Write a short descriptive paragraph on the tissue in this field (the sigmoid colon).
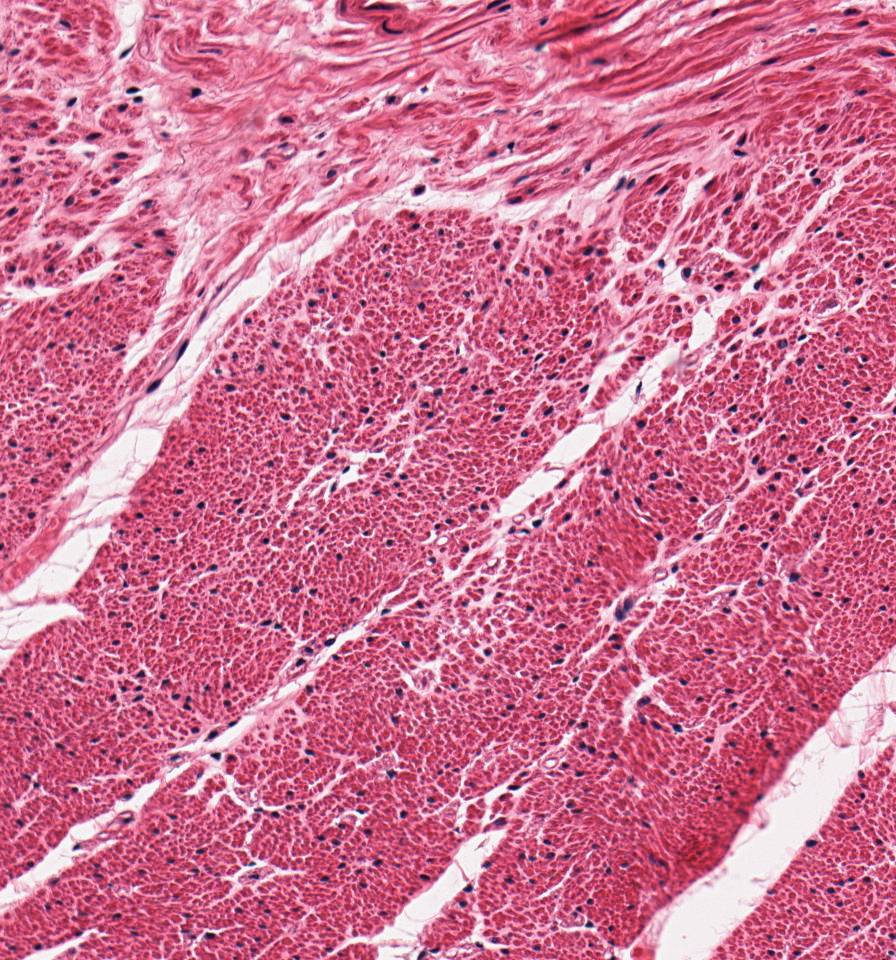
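Most of this field looks like smooth muscle cut in cross-section, as many small round pink fibre profiles. It seems divided into broad bundles, and their boundaries run diagonally from lower left to upper right. Small dark nuclei are scattered fairly evenly through those bundles. Across the top there is a band of wavy pink collagen fibres carrying elongated nuclei.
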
